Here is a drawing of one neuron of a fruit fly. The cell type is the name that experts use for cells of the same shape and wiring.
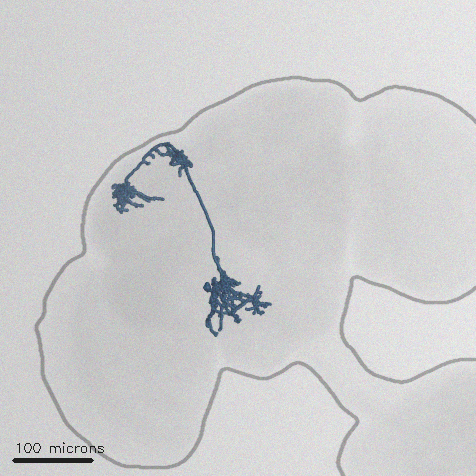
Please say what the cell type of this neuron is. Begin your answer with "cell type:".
cell type: PRW067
